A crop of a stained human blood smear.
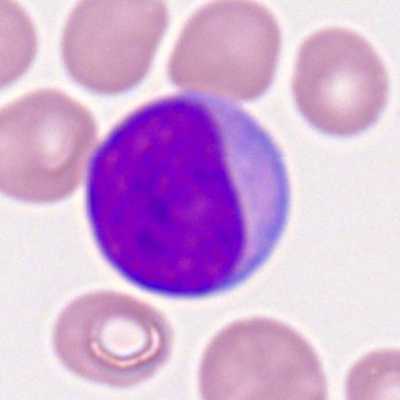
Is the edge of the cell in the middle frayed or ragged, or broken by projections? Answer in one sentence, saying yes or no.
No, along its edge the cell is smooth rather than rough.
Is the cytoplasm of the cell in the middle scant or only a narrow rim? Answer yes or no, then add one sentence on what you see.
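Yes. The nucleus fills most of the cell and sits toward the left side.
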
